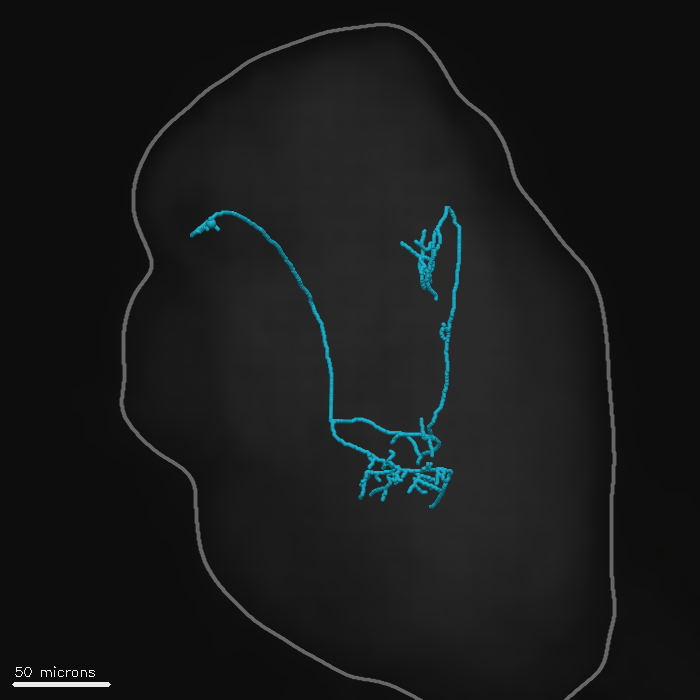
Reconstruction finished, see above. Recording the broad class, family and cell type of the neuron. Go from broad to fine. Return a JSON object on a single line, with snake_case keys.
{"broad_class": "central-brain intrinsic neuron", "family": "hemilineage WEDd1", "cell_type": "WEDPN8B"}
